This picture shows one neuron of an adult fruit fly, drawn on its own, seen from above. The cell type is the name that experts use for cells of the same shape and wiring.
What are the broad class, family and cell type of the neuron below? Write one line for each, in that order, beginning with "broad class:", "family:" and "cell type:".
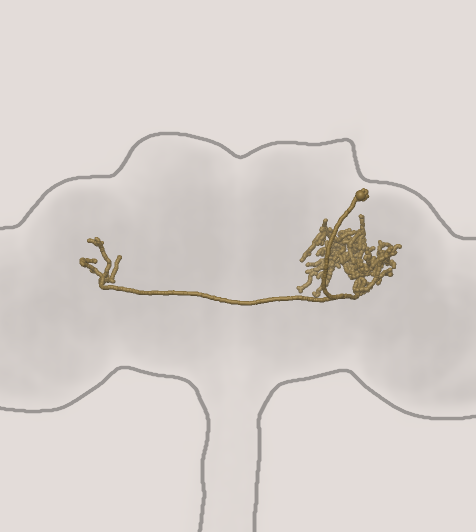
broad class: central-brain intrinsic neuron
family: hemilineage VLPa2
cell type: CB4176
